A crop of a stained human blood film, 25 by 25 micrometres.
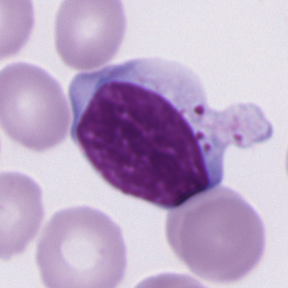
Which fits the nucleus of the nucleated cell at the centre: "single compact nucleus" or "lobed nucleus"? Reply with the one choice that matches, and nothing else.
Single compact nucleus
